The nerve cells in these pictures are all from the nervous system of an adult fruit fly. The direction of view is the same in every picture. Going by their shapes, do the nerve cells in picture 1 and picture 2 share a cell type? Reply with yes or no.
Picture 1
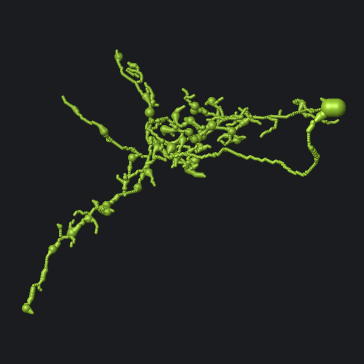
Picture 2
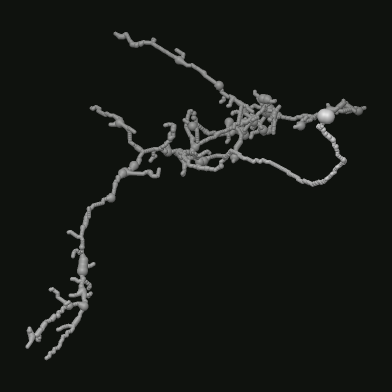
yes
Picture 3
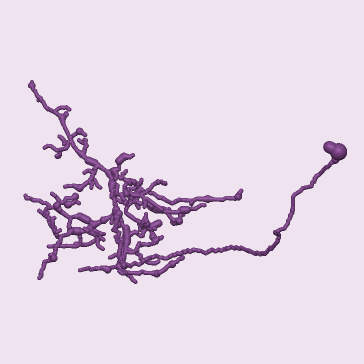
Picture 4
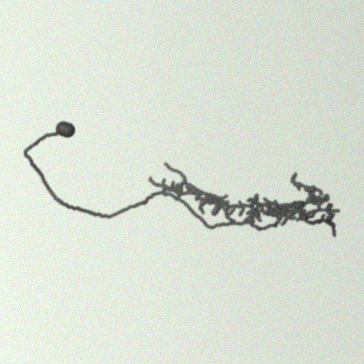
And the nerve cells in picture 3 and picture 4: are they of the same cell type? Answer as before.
no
